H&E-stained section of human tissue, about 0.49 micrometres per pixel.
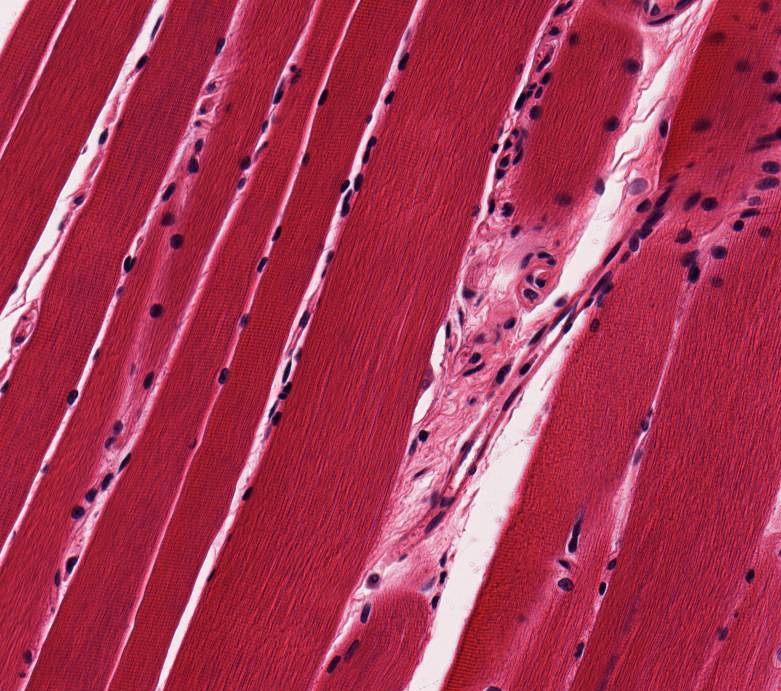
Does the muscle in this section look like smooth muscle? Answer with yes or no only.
No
